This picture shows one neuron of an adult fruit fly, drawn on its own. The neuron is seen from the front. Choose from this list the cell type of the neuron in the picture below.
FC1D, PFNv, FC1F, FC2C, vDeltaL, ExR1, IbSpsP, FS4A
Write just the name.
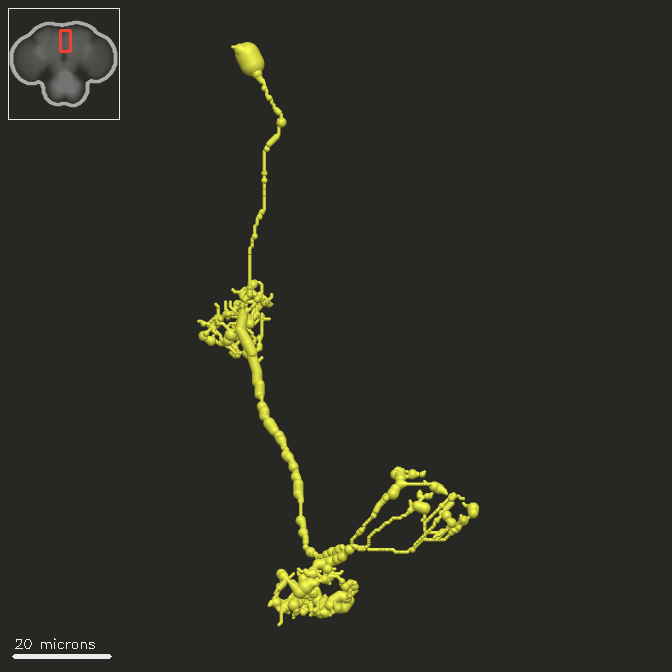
PFNv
